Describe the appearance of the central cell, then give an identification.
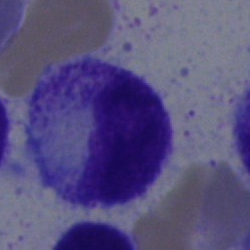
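Nucleus off-centre, filling the right half of the cell; its border facing the cytoplasm runs nearly straight from top to bottom. Fine purple granules scattered in the cytoplasm toward its outer edge; a pale, nearly granule-free area next to the nucleus. Metamyelocyte.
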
